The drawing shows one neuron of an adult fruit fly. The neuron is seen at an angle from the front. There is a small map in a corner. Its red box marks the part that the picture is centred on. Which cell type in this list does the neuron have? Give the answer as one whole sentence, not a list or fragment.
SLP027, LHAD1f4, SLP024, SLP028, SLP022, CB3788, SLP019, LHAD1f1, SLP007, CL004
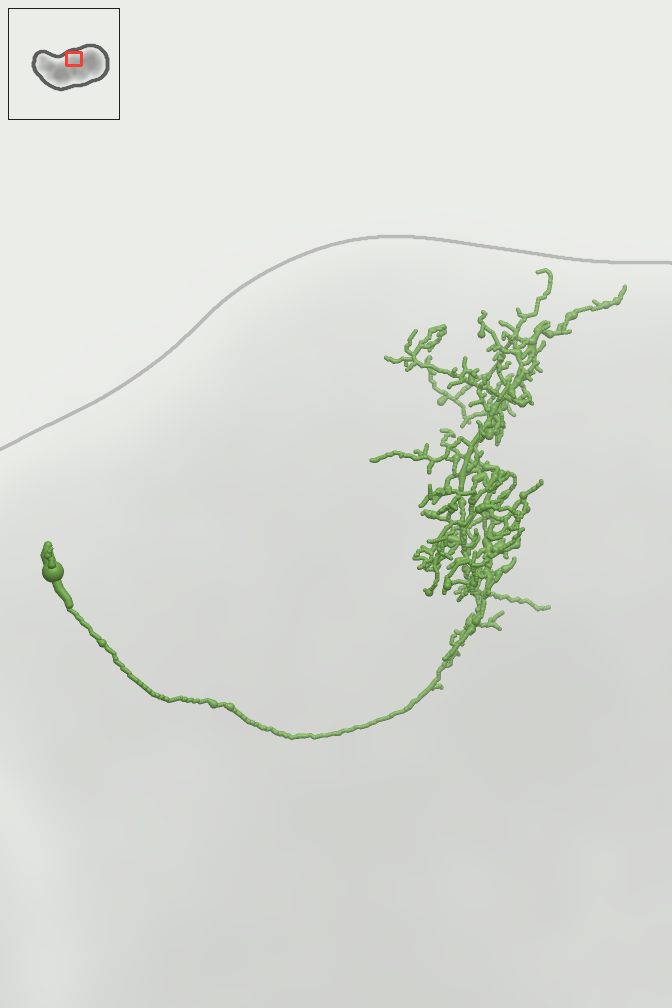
Classified by cell type, this neuron is SLP019.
